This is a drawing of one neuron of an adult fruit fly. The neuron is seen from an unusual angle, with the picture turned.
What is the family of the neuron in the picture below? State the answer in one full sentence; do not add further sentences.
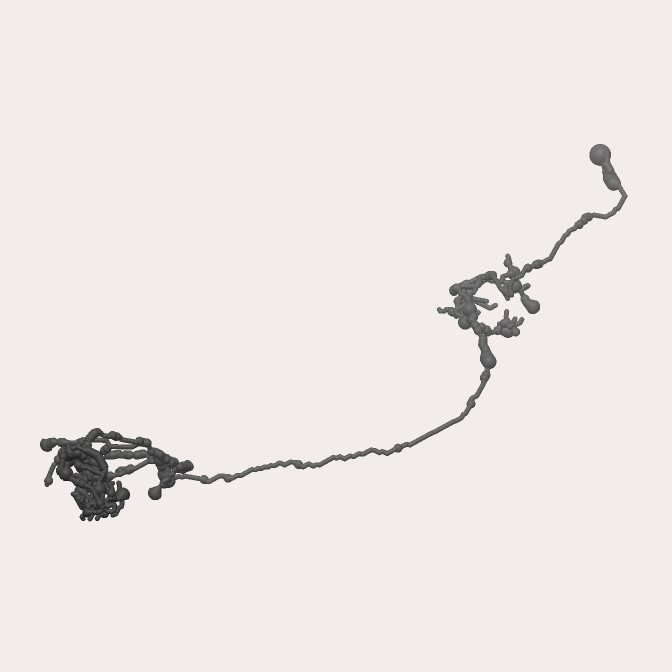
It is class CX that names the family of this neuron.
